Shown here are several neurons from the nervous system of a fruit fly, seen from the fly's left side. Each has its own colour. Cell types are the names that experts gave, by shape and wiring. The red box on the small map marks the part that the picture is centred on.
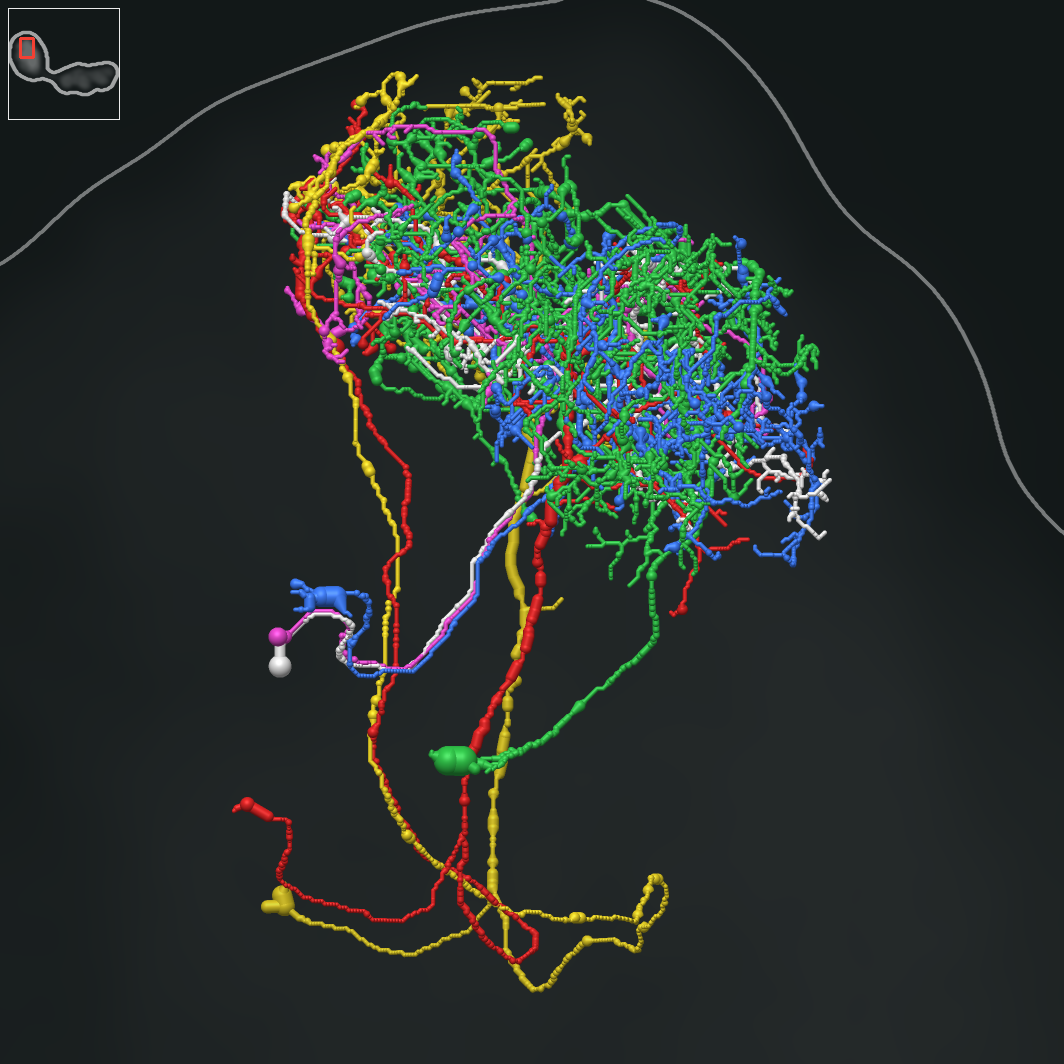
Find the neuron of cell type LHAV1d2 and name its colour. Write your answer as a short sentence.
The colour is yellow.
